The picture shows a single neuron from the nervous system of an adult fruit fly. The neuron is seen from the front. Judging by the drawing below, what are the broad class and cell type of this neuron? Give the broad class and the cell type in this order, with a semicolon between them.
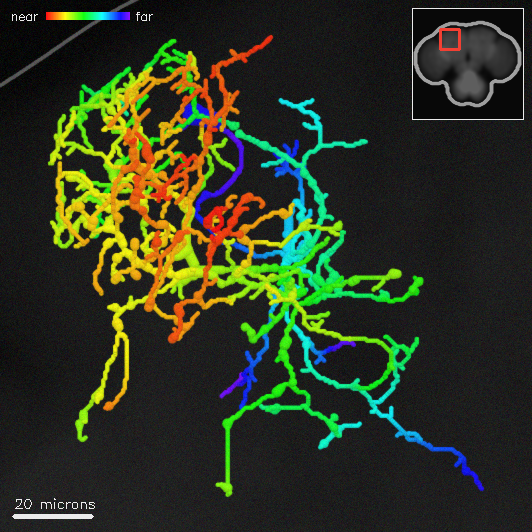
central-brain intrinsic neuron; SLP379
